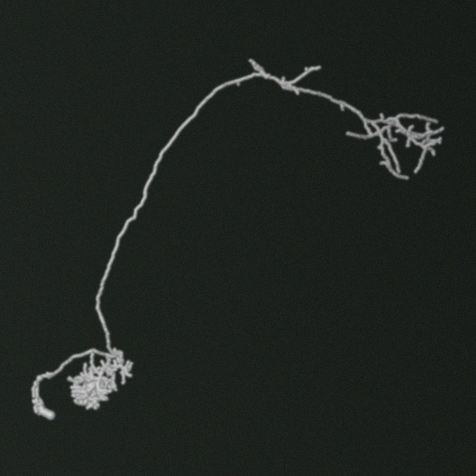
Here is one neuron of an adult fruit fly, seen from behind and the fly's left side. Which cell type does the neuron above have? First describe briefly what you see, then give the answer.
The cell body is at the lower left of the picture. The picture shows dozens of branch ends. This is a central-brain intrinsic neuron. Its cell type is VA7l_adPN.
